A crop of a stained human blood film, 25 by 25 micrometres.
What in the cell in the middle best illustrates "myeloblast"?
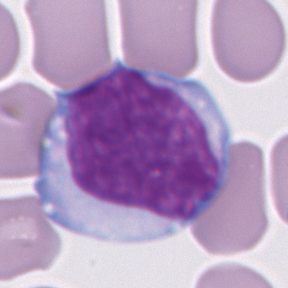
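No granules show in the cytoplasm, which fits a myeloblast.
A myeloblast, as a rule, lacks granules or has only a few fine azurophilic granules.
The cell is about 17 micrometres across, and the nucleus fills about 60% of its area.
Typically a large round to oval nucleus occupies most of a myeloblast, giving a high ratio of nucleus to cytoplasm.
Here the nucleus lies toward the top and reaches the cell edge there, with the widest band of cytoplasm below it. The outer margin of the cytoplasm is a deeper blue than its inner part.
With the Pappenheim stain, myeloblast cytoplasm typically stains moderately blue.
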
